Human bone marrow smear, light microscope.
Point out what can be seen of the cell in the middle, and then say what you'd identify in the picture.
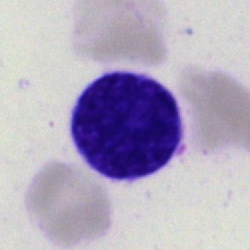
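This one's round, with a smooth outline. The nucleus takes up nearly the whole cell, and there's no clear rim of cytoplasm around it. Its chromatin is dense and stains a deep purple-blue, with darker mottled patches. That's a lymphocyte.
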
